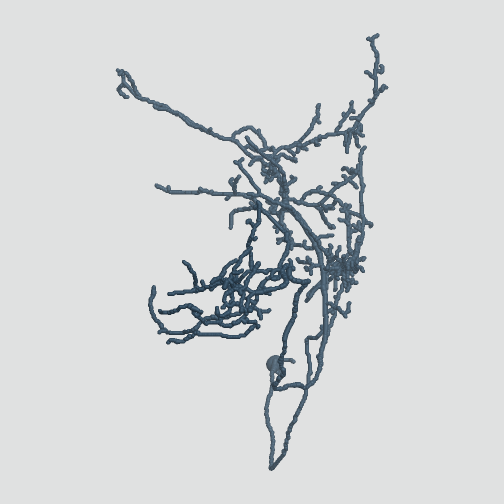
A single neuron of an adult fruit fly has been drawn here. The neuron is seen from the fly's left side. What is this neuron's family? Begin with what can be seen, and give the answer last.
The picture shows dozens of branch ends. As drawn here it is taller than it is wide. It is a central-brain intrinsic neuron. Its family is hemilineage LB7.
